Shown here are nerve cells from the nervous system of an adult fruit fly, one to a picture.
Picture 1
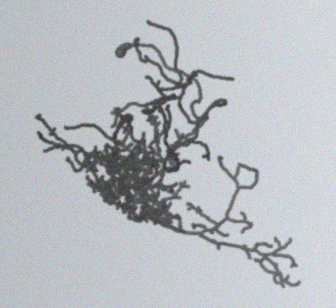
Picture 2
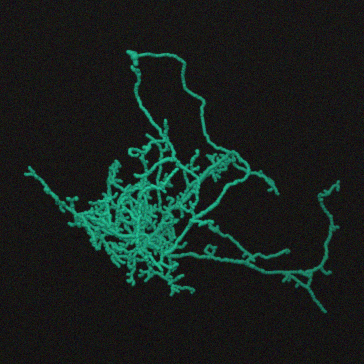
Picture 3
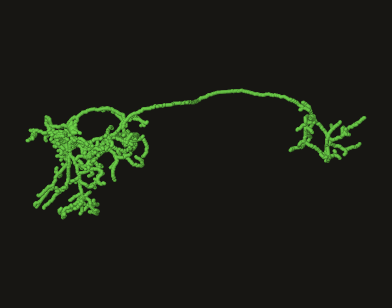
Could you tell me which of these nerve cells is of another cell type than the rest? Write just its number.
3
